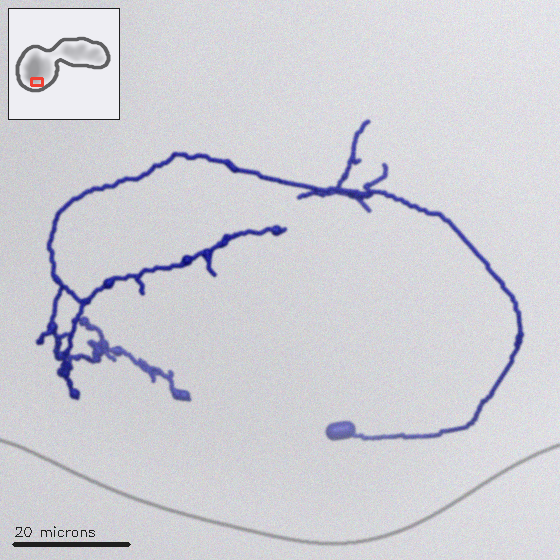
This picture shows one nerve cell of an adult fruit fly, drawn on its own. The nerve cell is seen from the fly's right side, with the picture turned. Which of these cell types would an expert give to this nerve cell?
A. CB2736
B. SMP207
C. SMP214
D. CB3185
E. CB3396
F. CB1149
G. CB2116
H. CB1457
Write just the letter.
H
